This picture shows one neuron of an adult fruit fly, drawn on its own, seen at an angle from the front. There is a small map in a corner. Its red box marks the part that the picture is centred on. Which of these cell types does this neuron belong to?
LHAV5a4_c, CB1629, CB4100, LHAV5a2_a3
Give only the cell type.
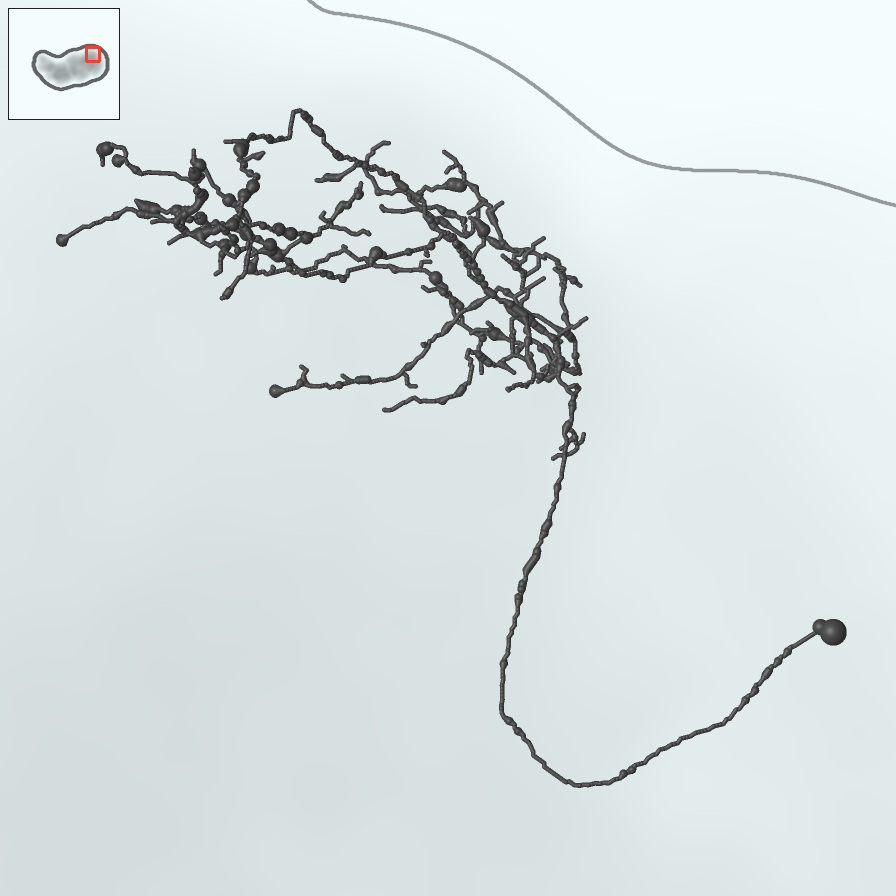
CB4100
